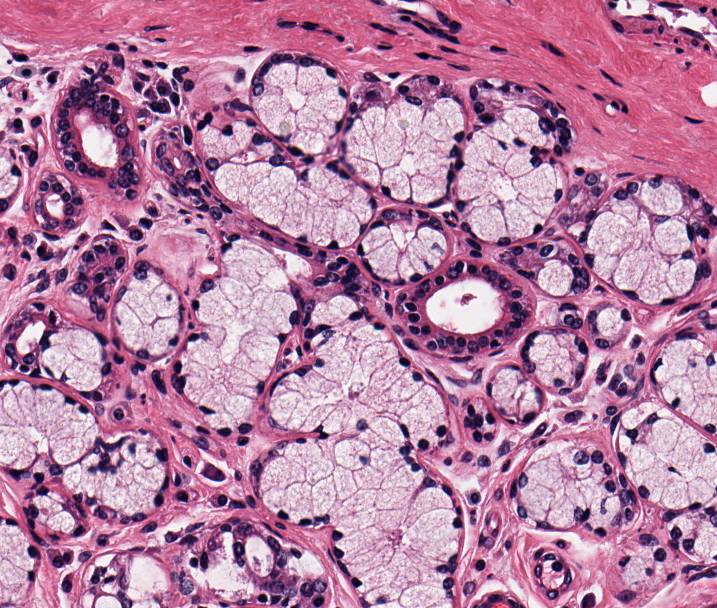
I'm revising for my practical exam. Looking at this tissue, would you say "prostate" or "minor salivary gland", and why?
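This is minor salivary gland rather than prostate.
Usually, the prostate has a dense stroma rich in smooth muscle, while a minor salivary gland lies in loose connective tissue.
Here the rounded clusters of pale-staining acini that pack most of the field are separated only by thin pink septa, not by a dense stroma. The acinar cells have pale, frothy, finely vacuolated cytoplasm typical of mucous cells, with small, dark nuclei flattened against the outer edge of each acinus.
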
